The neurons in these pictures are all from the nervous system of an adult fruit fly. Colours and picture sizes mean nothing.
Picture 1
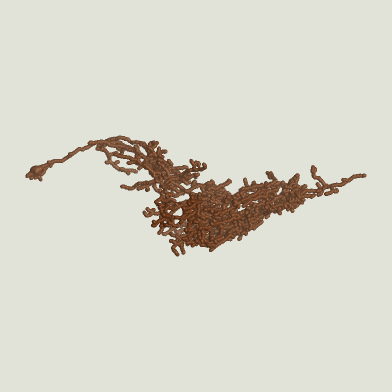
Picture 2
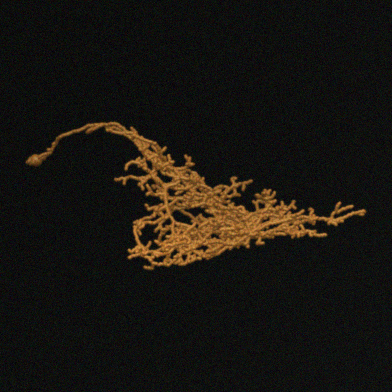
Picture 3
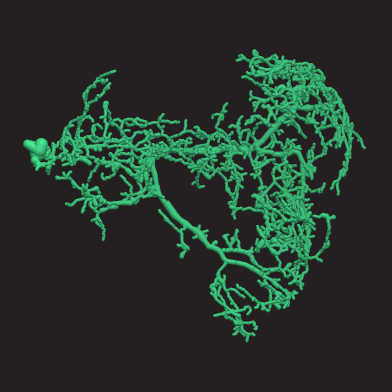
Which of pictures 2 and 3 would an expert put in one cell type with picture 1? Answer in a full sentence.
Picture 2 and picture 3 are of the same cell type.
